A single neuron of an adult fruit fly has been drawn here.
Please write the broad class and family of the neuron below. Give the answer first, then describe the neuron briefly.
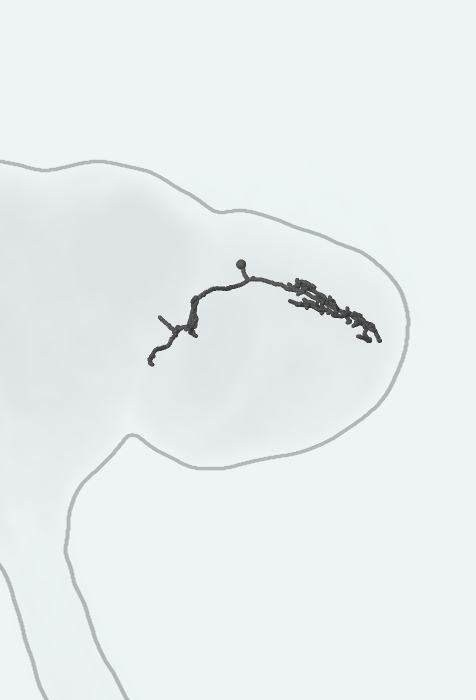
It is a visual projection neuron. The family is MeVP. It is in the brain and does not reach the nerve cord. The cell body is in the middle of the picture.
